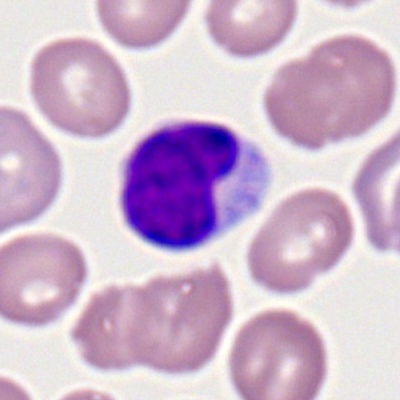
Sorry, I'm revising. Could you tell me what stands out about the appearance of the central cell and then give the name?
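Item one, the nucleus: it fills most of the cell and has a shallow notch on its right side. Item two, the amount and position of cytoplasm: there is only a small amount, lying mostly to the right of the nucleus. Item three, its colour: pale blue. Final item on the list: lymphocyte.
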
